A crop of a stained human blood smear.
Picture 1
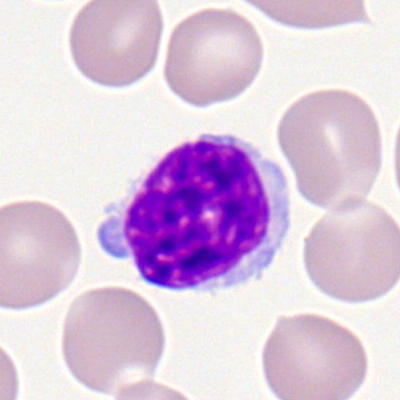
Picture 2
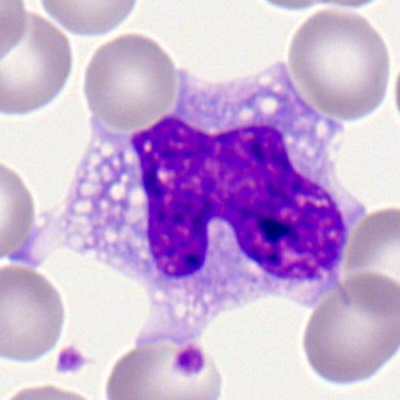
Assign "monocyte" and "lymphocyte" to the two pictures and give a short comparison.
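Identification: picture 1 shows a lymphocyte and picture 2 a monocyte. Point one, the nucleus: in picture 1 it fills most of the cell, while in picture 2 it is deeply indented from its lower edge, giving it a folded shape.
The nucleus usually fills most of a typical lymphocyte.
Point two, the amount of cytoplasm: picture 1 has only a narrow rim, picture 2 an abundant one, with more of it lying to the left of the nucleus than to the right.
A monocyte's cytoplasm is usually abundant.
Point three, colour: the cytoplasm is pale greyish-blue in picture 1 and pale grey-lilac in picture 2.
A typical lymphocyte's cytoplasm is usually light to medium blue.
Point four, vacuoles: none in picture 1, many small clear ones in picture 2.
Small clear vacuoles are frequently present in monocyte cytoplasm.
Point five, granules: picture 1 shows none, and picture 2 shows no coarse orange or dark ones. Point six, chromatin: in picture 1 it is coarse, with dark purple clumps separated by lighter patches.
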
